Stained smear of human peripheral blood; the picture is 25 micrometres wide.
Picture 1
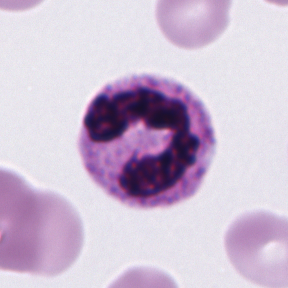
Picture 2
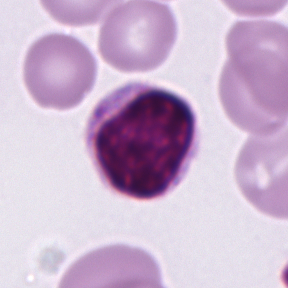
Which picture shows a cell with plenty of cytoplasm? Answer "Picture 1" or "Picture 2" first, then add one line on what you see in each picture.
Picture 1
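In picture 1: The cytoplasm is abundant and pale pinkish-lilac.
In picture 2: The cytoplasm forms a narrow rim that is widest at the upper left.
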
